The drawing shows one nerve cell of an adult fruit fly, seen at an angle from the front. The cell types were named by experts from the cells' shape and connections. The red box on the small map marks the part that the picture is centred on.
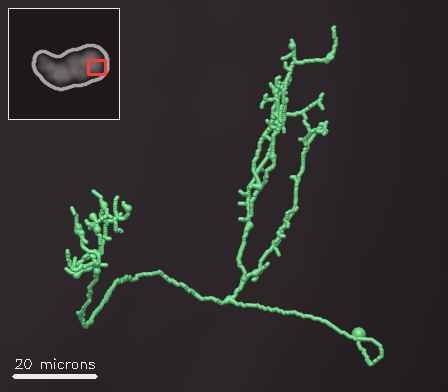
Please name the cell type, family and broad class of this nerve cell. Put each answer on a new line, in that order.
Tm33
Tm
optic-lobe intrinsic neuron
